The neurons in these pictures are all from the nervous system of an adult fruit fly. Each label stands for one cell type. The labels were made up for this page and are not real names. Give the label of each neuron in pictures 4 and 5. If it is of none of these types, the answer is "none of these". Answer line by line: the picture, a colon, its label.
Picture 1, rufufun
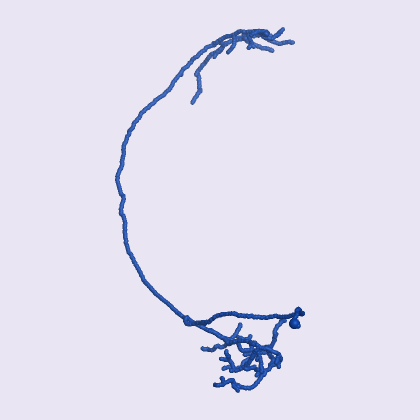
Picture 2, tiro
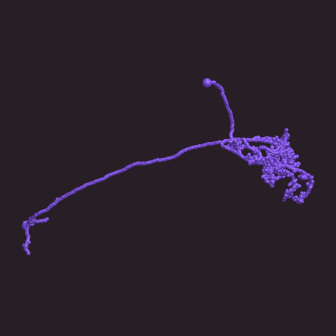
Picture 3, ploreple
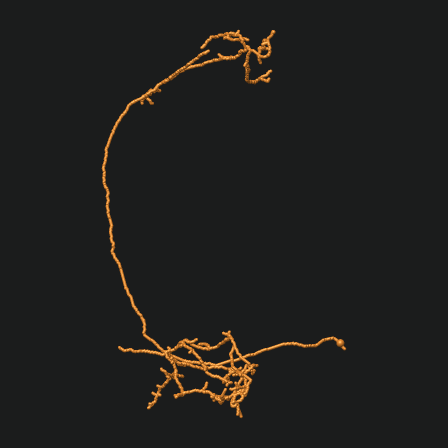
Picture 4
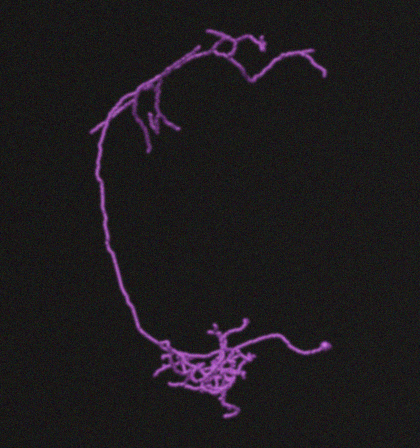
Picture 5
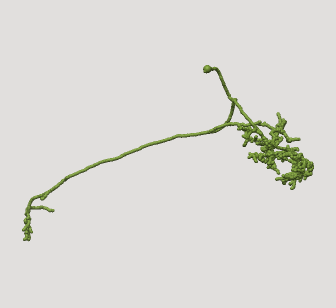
4: ploreple
5: tiro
